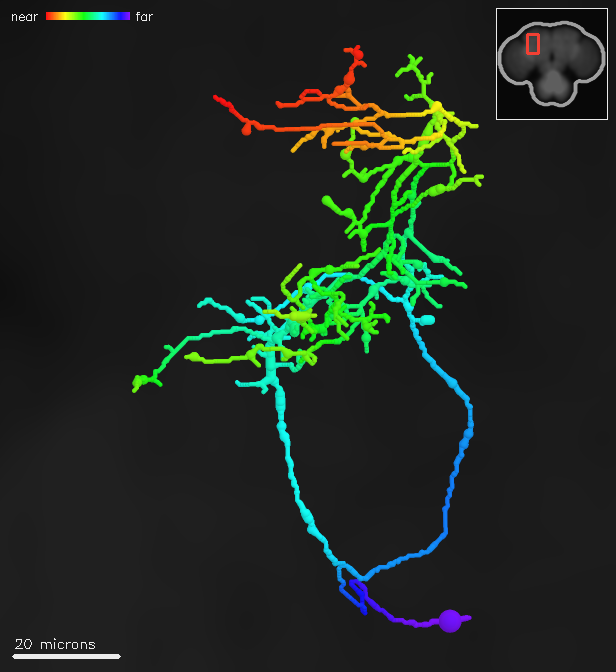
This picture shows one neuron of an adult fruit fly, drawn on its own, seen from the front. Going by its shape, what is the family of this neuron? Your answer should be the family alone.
hemilineage VPNp&v1_ventral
